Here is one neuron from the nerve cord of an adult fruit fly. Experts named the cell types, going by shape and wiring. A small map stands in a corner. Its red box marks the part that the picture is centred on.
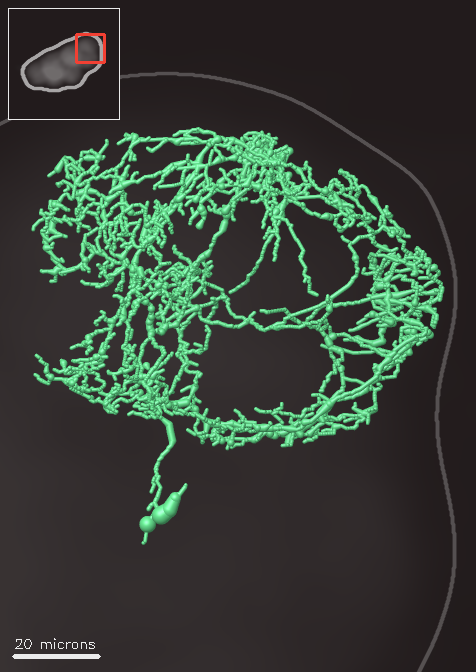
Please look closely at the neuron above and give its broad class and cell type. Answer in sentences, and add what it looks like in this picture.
Its broad class is nerve-cord intrinsic neuron. The cell type is INXXX197. From top to bottom in the picture it spans about 100 microns. The picture shows more than a hundred branch ends.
